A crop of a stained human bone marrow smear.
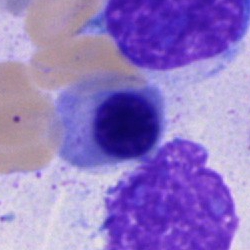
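Erythroblast, centre of a stained human bone marrow smear. Its nucleus lies off-centre toward the right of the cell, with dense chromatin that stains deep dark purple. The pale greyish-blue cytoplasm is widest on the left side of the nucleus.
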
